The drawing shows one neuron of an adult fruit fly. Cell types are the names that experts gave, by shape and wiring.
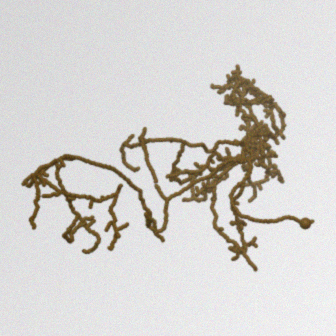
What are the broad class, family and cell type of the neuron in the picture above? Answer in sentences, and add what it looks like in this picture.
Its broad class is central-brain intrinsic neuron. Its family is hemilineage SMPad1. Its cell type is SMP102. Dozens of branch ends can be seen. In this view it is wider than it is tall.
